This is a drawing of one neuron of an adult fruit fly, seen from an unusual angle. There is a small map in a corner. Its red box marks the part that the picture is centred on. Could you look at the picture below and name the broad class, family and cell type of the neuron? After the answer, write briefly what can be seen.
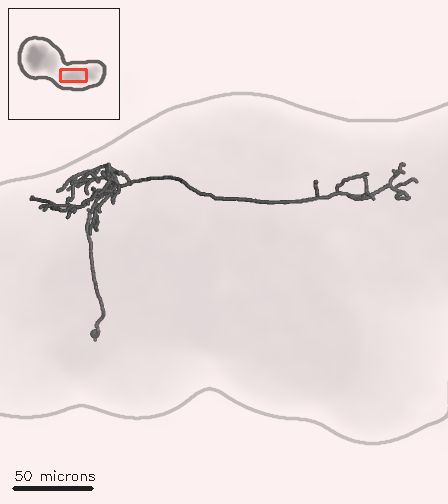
Its broad class is nerve-cord intrinsic neuron. Its family is hemilineage 06A. Its cell type is IN06A082. By the scale bar it is about 250 microns wide in this view. As drawn here it is wider than it is tall.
